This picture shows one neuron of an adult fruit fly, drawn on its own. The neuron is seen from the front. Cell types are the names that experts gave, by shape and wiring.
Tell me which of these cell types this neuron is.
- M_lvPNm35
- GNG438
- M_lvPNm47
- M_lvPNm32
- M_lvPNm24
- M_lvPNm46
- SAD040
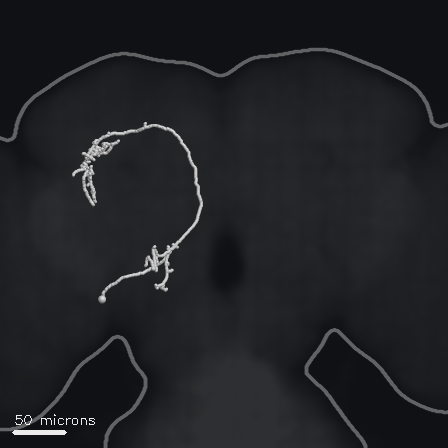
M_lvPNm47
